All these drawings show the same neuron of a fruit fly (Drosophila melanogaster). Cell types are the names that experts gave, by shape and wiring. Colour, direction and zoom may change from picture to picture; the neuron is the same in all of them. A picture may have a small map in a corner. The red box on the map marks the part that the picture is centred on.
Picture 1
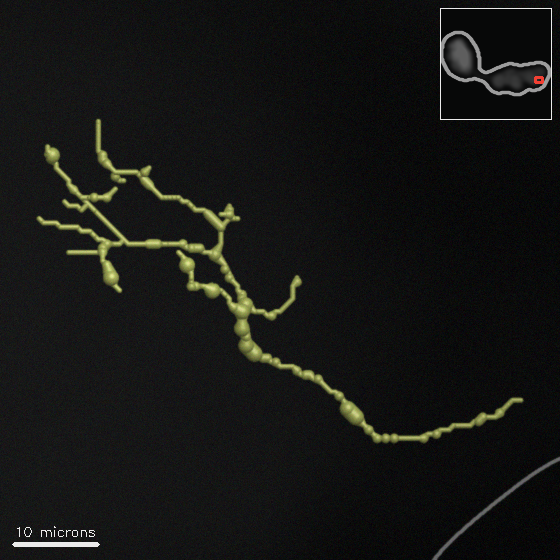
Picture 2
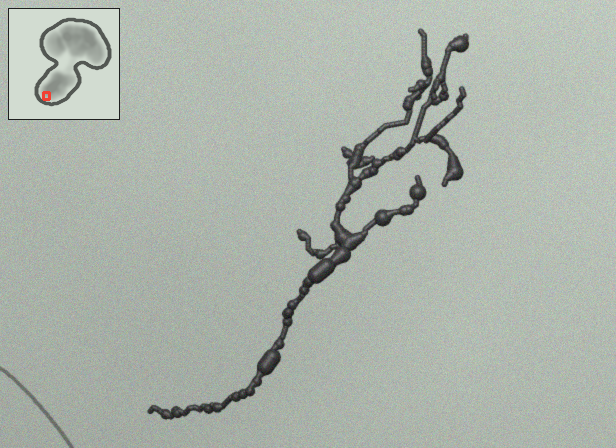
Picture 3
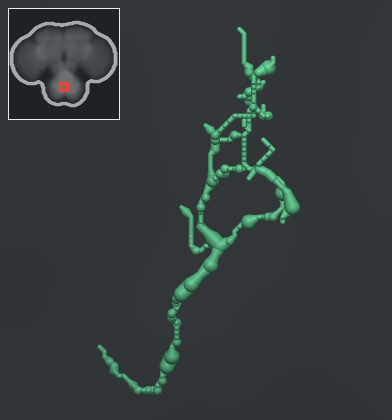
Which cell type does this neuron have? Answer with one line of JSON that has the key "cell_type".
{"cell_type": "SNta25"}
